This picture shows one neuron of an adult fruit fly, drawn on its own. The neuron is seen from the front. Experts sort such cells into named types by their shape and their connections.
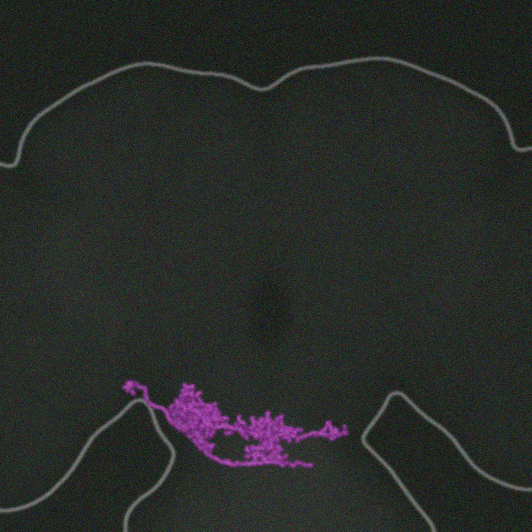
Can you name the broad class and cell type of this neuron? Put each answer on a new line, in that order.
central-brain intrinsic neuron
GNG180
